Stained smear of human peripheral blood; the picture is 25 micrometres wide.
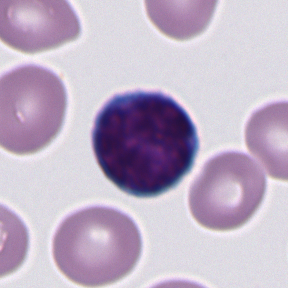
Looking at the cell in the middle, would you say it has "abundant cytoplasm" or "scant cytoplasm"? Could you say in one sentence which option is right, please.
Most of this cell is taken up by its nucleus.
